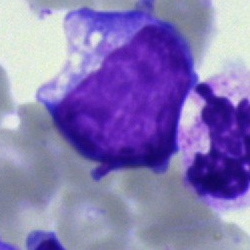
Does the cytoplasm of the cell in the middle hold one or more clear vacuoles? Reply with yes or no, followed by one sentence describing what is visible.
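Yes. The upper-left cytoplasm contains several small clear vacuoles.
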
